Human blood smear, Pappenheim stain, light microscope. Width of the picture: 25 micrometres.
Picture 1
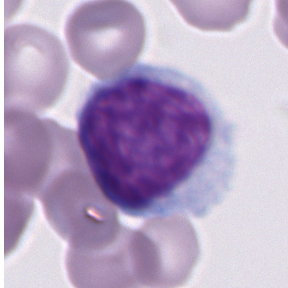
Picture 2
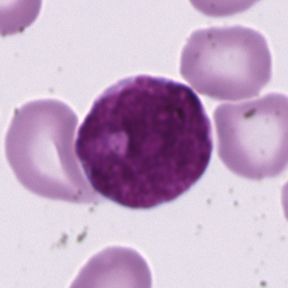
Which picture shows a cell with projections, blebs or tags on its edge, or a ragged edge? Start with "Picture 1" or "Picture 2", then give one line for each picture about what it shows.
Picture 1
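In picture 1: The cell's edge on the right is faint and ragged rather than sharp.
In picture 2: The cell's outline is smooth and round, without projections.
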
